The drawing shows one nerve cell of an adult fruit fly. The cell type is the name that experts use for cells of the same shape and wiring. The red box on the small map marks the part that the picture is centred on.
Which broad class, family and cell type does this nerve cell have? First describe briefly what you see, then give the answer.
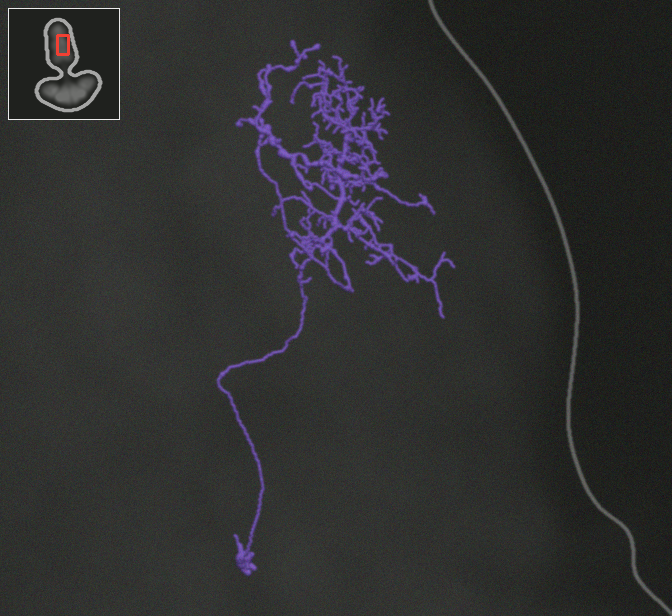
It is in the nerve cord and does not reach the brain. Dozens of branch ends can be seen. It is a nerve-cord intrinsic neuron. Its family is hemilineage 14A. Its cell type is IN14A015.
